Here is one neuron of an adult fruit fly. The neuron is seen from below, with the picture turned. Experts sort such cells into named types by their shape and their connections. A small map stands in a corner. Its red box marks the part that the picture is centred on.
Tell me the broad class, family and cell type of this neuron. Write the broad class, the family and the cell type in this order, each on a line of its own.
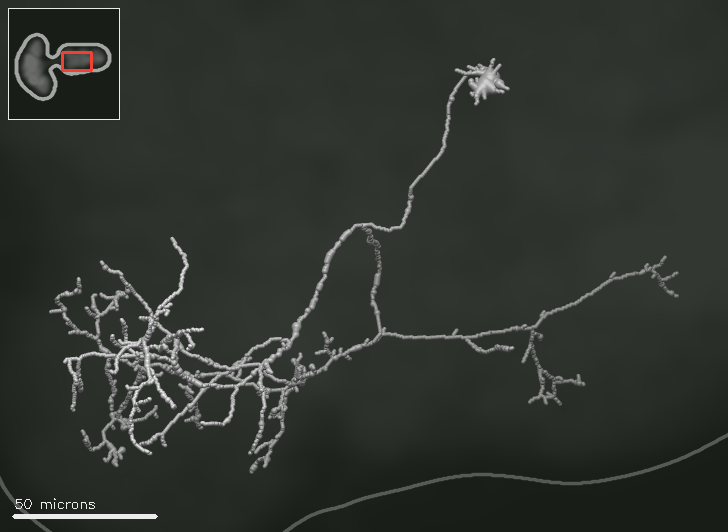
nerve-cord intrinsic neuron
hemilineage 10B
IN10B002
